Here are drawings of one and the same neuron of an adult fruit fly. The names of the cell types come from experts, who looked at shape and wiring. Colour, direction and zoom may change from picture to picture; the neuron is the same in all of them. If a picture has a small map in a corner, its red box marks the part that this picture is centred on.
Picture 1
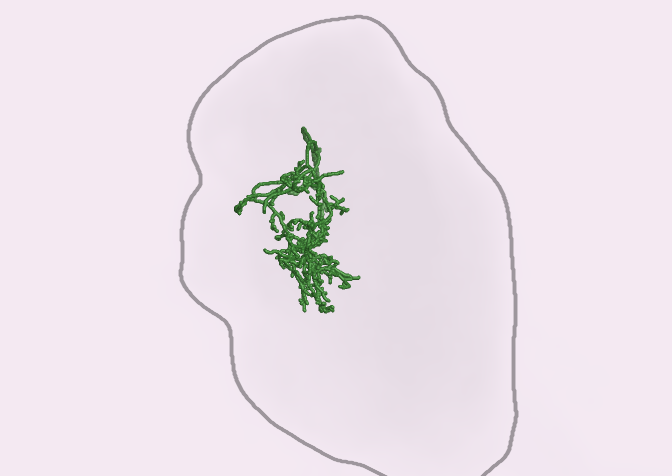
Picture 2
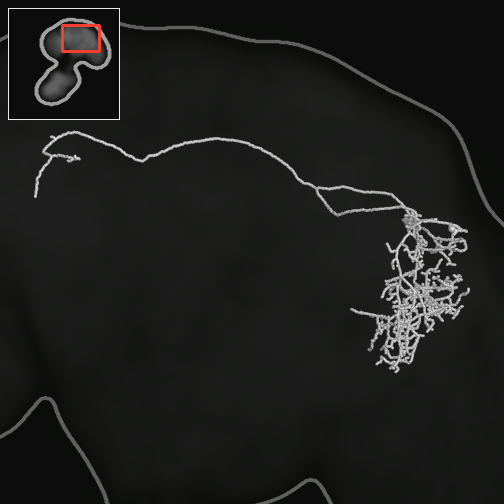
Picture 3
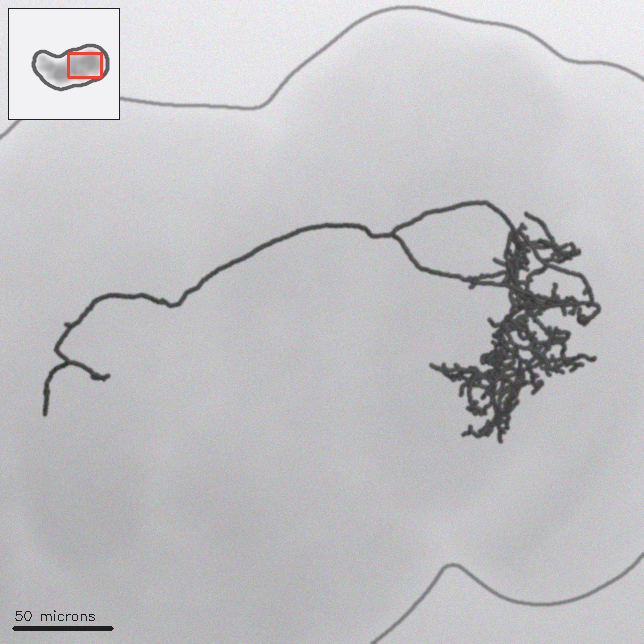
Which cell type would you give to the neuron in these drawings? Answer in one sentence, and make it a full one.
The neuron has AVLP413 as its cell type.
